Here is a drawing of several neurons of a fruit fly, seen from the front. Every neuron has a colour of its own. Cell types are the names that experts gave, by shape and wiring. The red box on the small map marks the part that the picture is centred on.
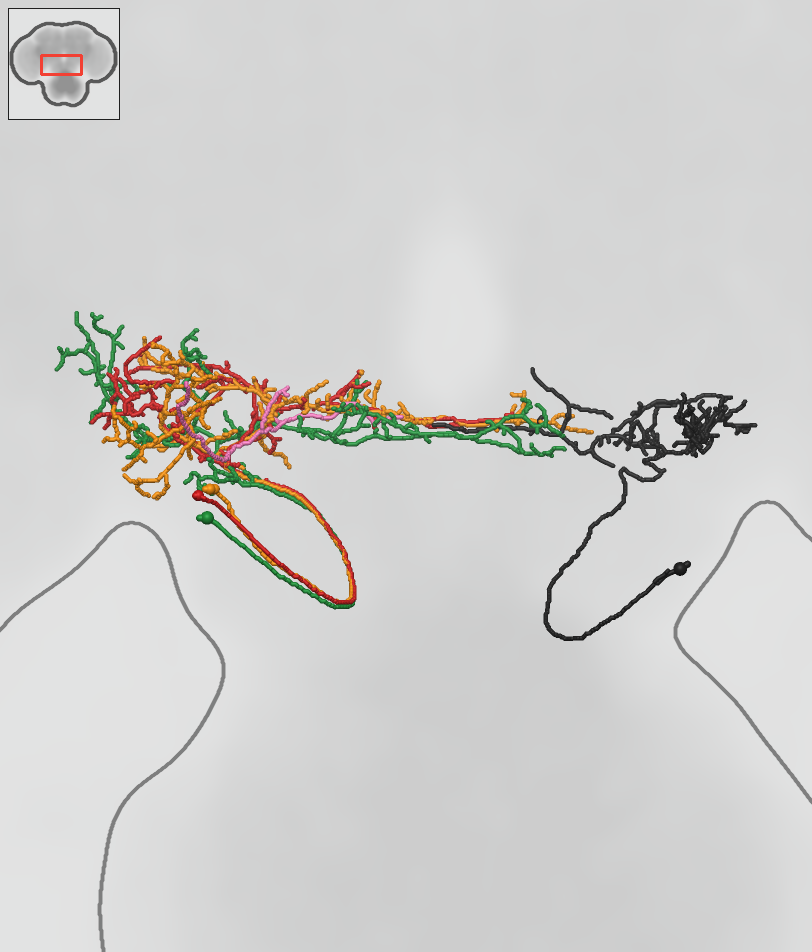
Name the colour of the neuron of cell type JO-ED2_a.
pink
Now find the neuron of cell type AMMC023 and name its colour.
black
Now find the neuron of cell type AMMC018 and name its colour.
red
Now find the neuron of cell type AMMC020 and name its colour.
green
